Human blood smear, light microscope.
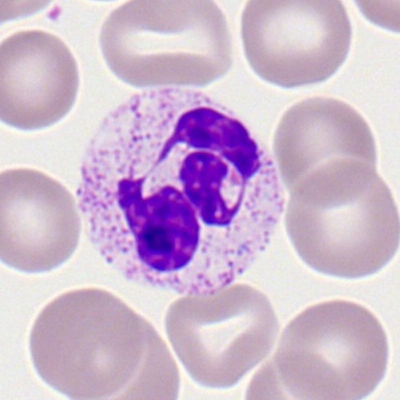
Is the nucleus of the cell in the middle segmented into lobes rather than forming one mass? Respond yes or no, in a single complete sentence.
Yes, this cell has a nucleus made up of distinct lobes or segments.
